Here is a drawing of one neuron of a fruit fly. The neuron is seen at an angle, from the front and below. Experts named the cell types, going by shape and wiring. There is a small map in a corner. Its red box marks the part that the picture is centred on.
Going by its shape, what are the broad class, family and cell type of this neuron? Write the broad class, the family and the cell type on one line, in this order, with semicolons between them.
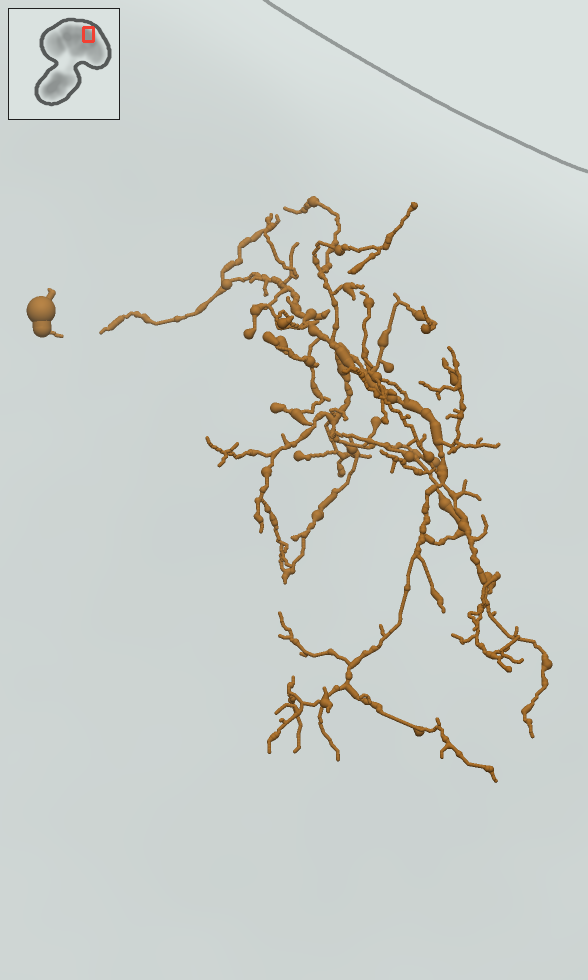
central-brain intrinsic neuron; hemilineage SLPpm1; SLP288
